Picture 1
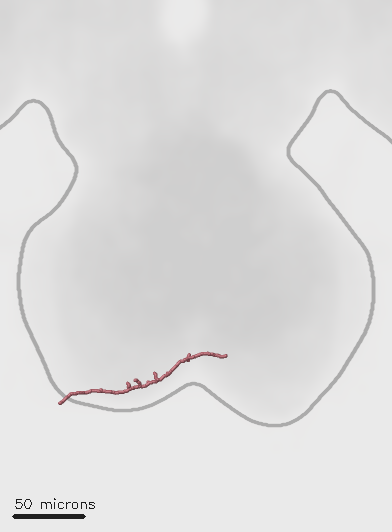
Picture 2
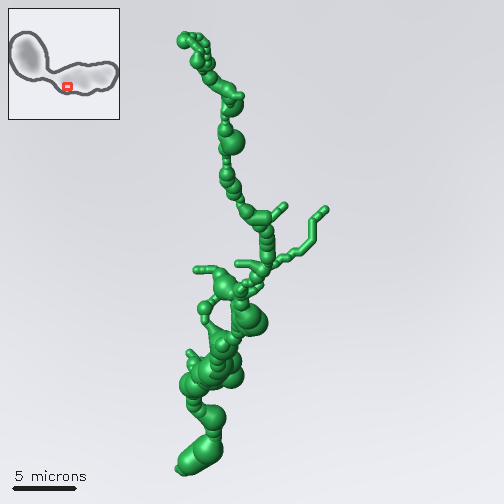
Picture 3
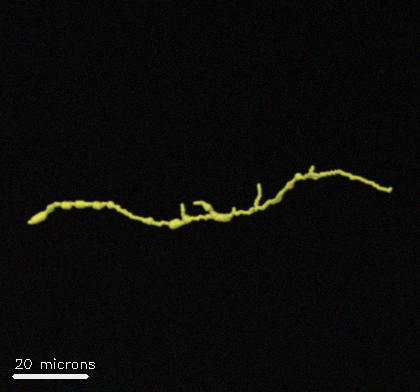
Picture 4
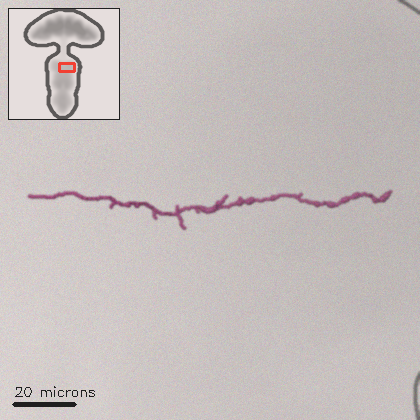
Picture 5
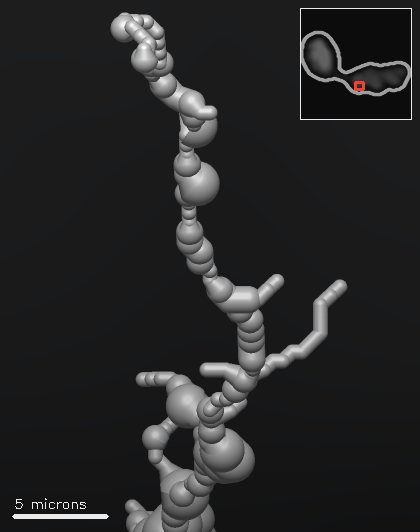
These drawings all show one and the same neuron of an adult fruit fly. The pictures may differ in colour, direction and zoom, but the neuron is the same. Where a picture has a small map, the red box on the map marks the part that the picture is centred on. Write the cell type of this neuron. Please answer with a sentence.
The cell type is LgLG7.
